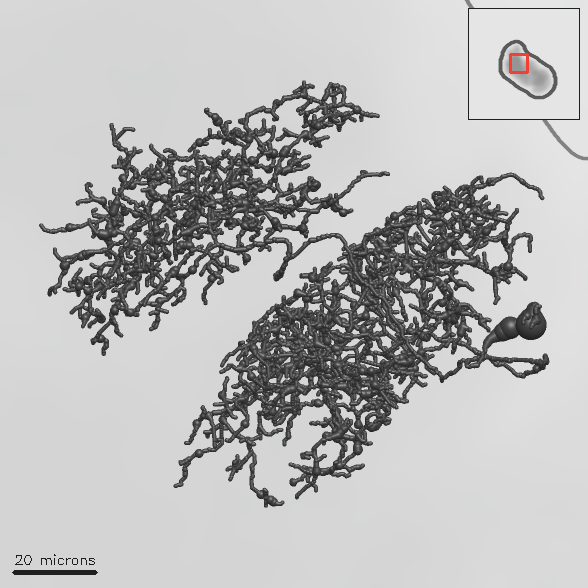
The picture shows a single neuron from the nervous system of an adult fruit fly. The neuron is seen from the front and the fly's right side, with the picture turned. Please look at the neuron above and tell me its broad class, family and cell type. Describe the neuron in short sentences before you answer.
From left to right in the picture it spans about 120 microns. More than a hundred branch ends can be seen. This is an optic-lobe intrinsic neuron. The family is MeLo. Its cell type is MeLo8.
